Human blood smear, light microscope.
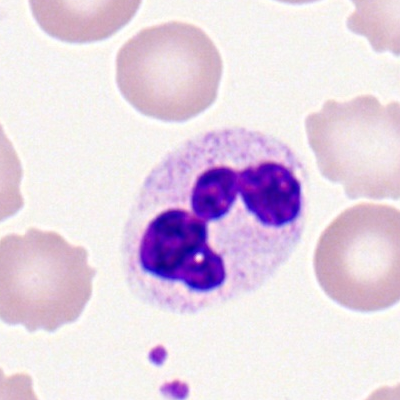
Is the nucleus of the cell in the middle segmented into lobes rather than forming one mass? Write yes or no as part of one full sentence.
Yes, the nucleus is formed of separate segments rather than one mass.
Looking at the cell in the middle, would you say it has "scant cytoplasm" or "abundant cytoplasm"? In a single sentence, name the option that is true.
The cytoplasm of this cell is abundant.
